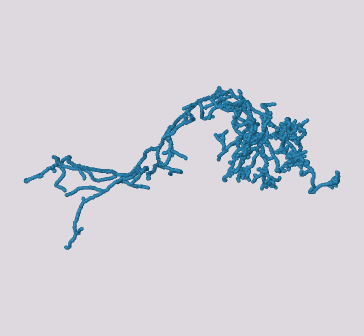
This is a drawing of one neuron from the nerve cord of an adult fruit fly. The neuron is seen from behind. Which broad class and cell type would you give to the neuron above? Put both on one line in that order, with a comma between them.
nerve-cord intrinsic neuron, INXXX241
